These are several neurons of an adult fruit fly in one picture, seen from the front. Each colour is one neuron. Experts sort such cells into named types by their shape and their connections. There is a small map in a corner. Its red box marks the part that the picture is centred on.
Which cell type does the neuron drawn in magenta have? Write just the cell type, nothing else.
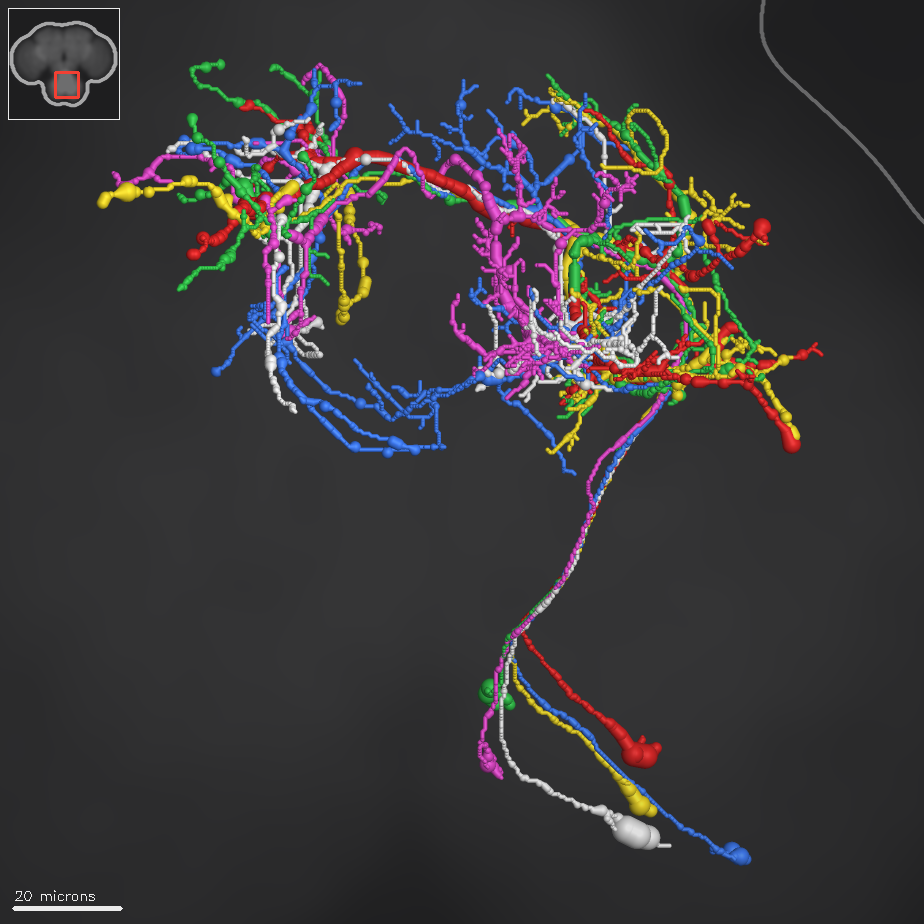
IN06A096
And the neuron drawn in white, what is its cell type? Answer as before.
IN06A116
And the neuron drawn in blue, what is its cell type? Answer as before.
IN06A088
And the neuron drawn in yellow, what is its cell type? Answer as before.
IN06A057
